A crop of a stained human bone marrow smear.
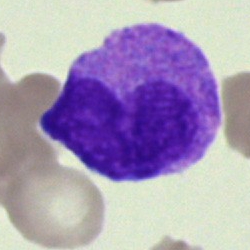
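metamyelocyte, the central cell of a stained human bone marrow smear. Its outline is roughly round, and the nucleus sits off-centre in the lower half of the cell. Fine pinkish-purple granules fill the cytoplasm, where no vacuoles are seen.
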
